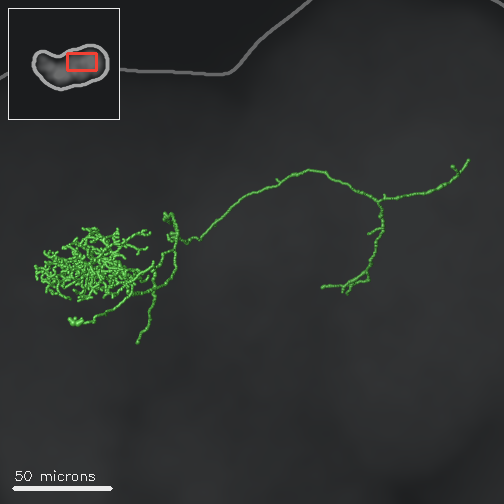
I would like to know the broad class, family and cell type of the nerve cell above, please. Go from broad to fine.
central-brain intrinsic neuron; hemilineage AOTUv3_dorsal; AOTU008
